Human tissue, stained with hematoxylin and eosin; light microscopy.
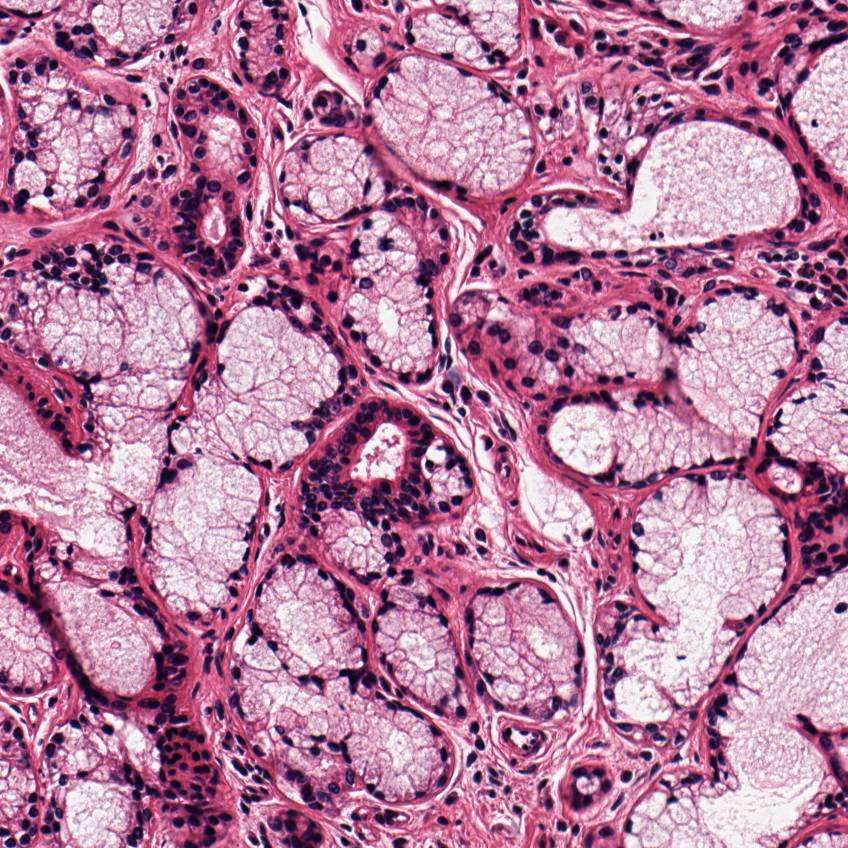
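Minor salivary gland, haematoxylin and eosin. First, arrangement: rounded and irregular clusters of pale glandular cells pack the whole field, parted by thin bands of pink stroma. Second, cytoplasm: abundant, pale and finely bubbly, with a mucous look. Third, nuclei: in the mucous cells they are small, dark and flattened against the cell bases at the rim of each cluster. Last, fat: no fat cells are present anywhere.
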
